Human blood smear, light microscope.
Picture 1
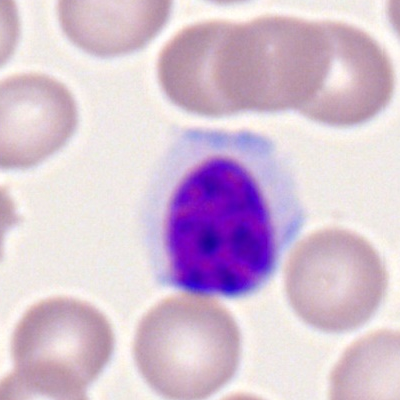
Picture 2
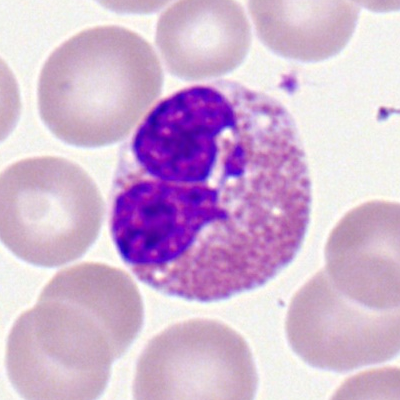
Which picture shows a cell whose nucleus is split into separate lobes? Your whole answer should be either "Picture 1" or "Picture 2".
Picture 2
